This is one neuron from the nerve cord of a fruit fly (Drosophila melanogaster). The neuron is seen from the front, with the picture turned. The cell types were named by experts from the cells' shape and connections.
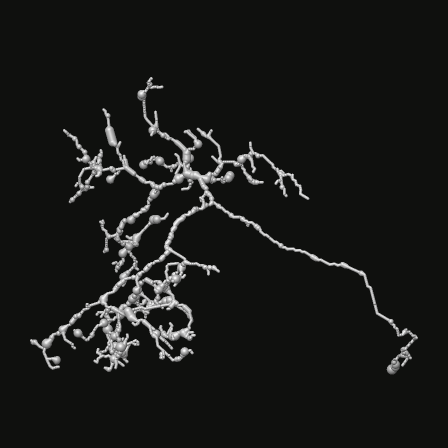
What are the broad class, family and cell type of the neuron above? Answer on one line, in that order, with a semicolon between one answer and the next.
nerve-cord intrinsic neuron; hemilineage 13B; IN13B090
